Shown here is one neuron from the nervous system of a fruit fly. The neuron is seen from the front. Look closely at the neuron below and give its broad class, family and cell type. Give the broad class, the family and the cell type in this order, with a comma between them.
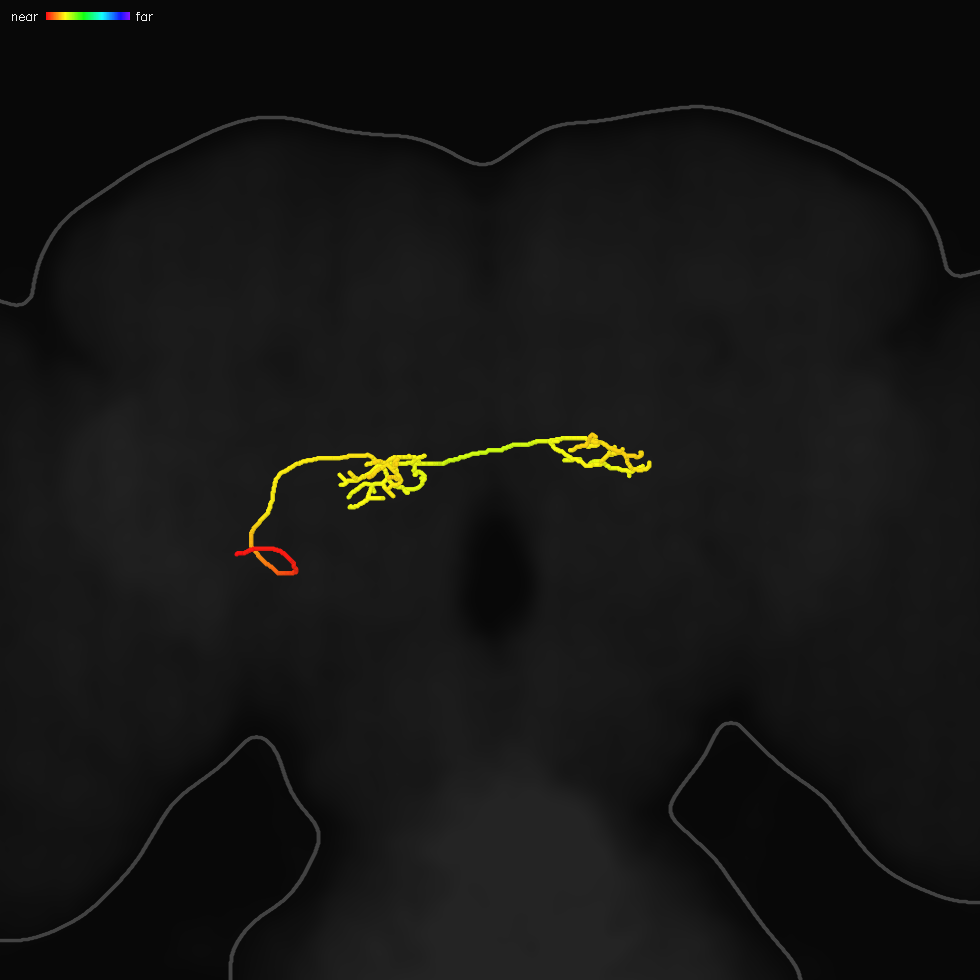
sensory neuron entering the brain, class olfactory, ORN_DP1m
